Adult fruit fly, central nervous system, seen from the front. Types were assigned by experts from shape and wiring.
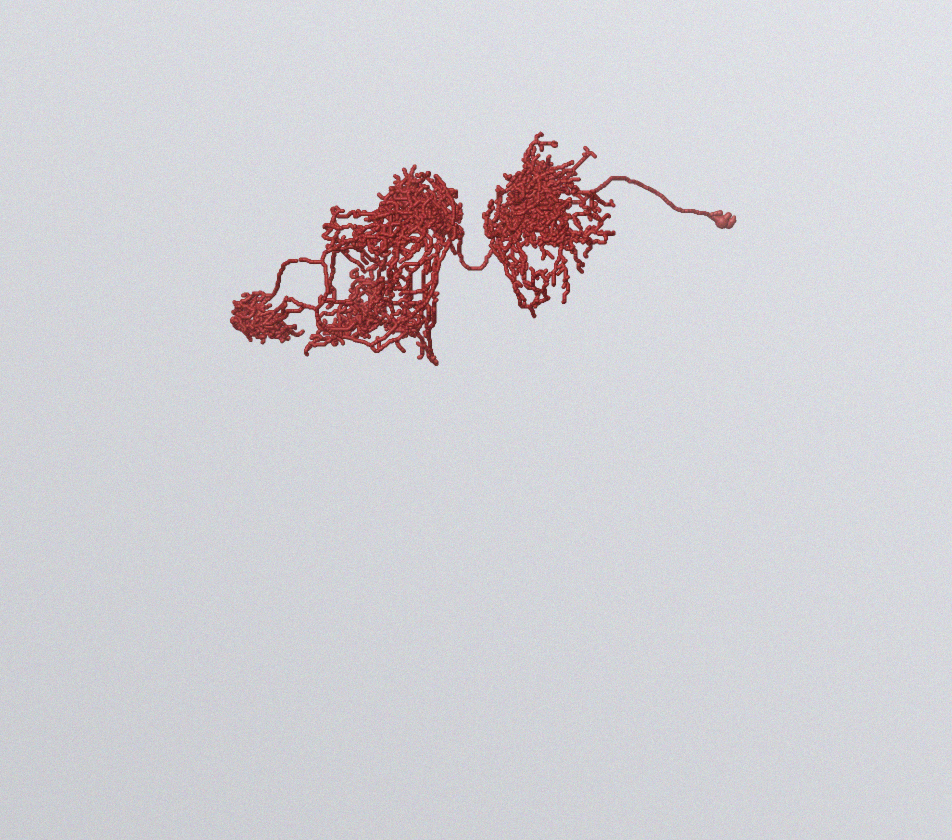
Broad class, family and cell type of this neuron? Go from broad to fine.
central-brain intrinsic neuron; class DAN; PPL102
